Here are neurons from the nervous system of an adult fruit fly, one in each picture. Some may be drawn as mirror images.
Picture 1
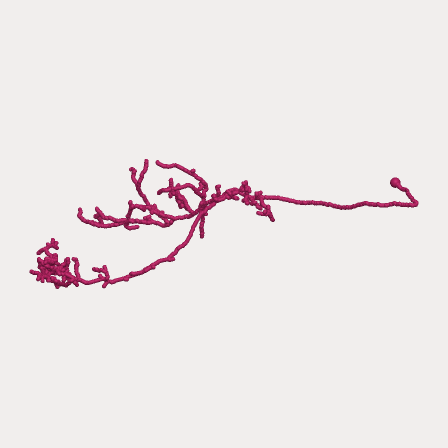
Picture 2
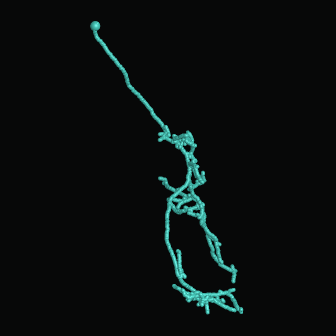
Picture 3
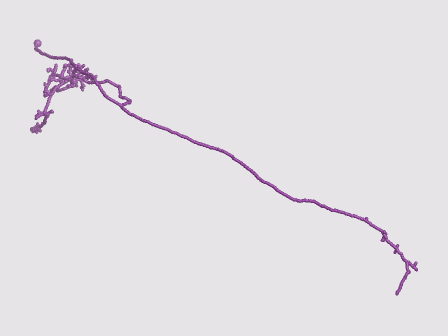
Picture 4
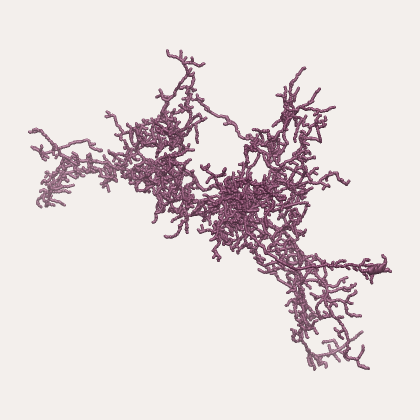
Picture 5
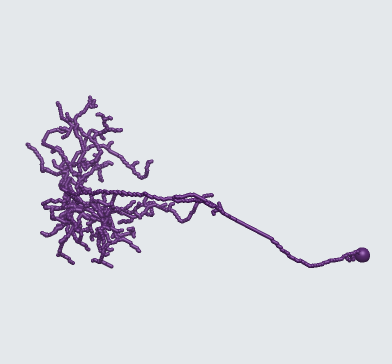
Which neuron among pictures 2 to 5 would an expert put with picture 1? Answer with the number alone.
2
